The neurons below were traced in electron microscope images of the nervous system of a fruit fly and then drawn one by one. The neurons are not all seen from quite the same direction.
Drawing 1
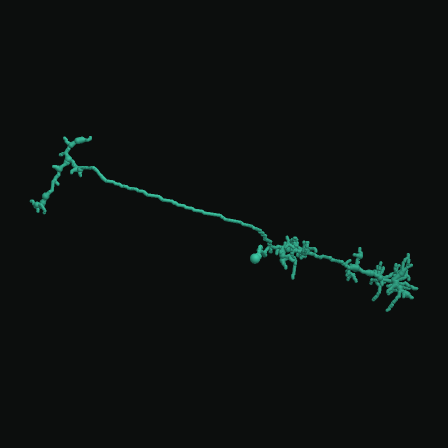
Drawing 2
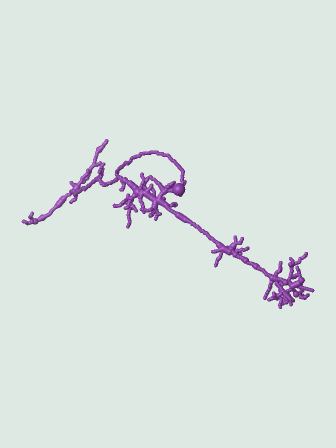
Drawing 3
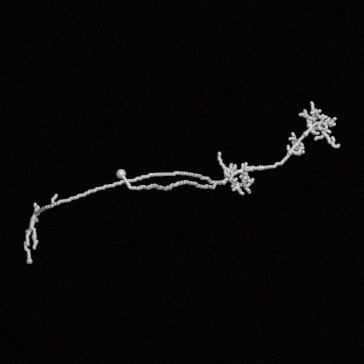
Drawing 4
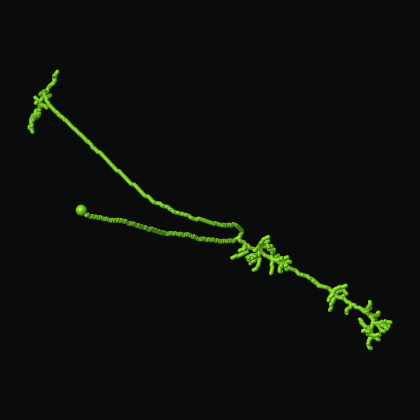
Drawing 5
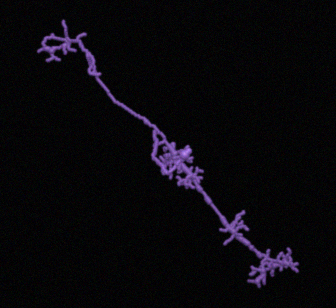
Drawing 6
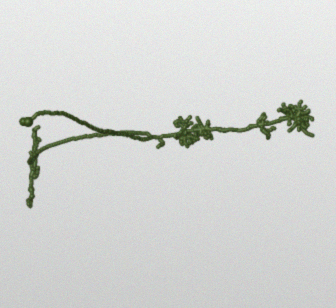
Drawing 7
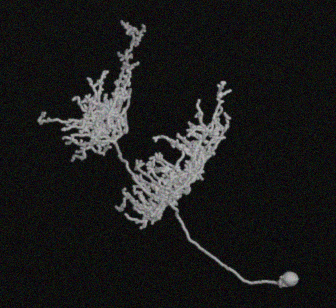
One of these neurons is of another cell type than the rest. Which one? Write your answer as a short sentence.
The neuron in drawing 7 is of another cell type than the rest.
